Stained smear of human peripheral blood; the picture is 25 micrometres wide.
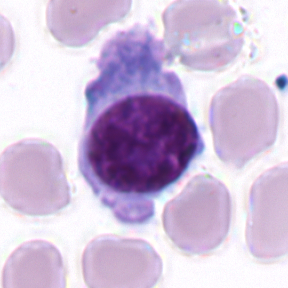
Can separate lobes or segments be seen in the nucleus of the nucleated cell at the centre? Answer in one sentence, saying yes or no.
No, it is a single compact round, oval or kidney-shaped nucleus that this cell has.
